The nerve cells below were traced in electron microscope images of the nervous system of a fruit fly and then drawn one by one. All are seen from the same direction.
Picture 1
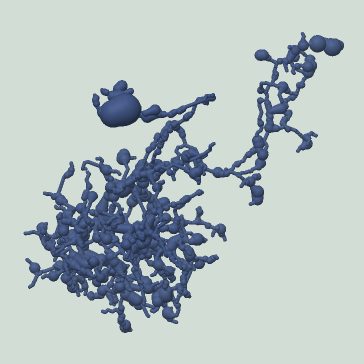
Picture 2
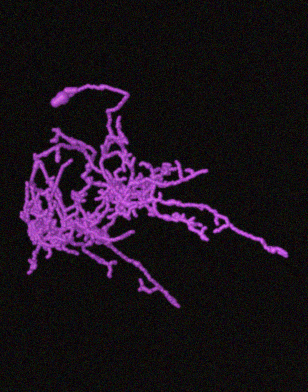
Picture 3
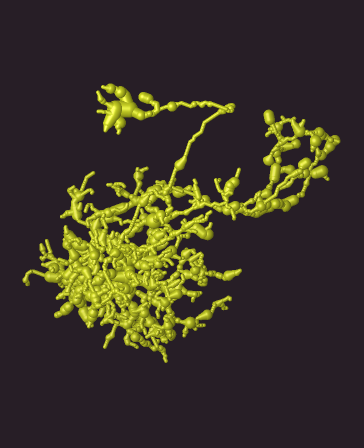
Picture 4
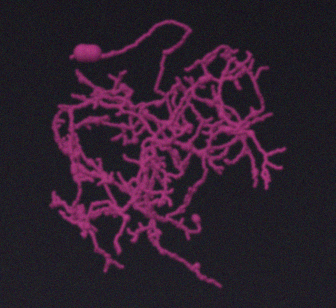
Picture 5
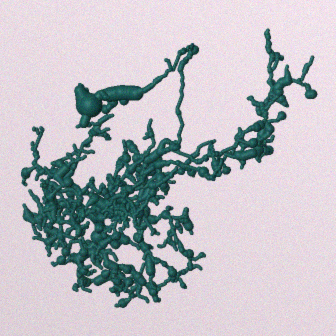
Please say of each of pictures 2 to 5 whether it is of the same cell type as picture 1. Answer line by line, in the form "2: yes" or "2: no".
2: no
3: yes
4: no
5: yes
